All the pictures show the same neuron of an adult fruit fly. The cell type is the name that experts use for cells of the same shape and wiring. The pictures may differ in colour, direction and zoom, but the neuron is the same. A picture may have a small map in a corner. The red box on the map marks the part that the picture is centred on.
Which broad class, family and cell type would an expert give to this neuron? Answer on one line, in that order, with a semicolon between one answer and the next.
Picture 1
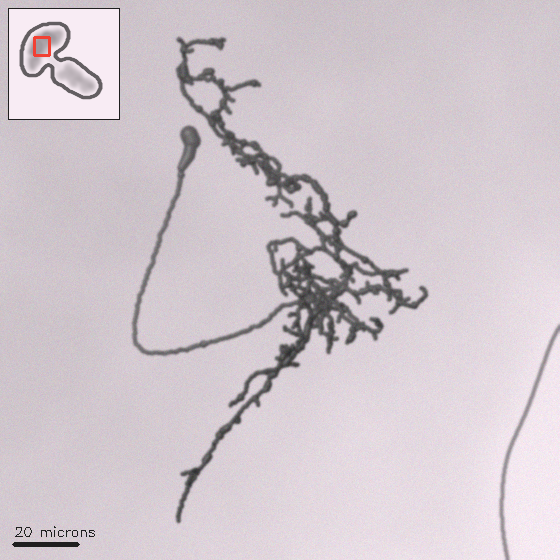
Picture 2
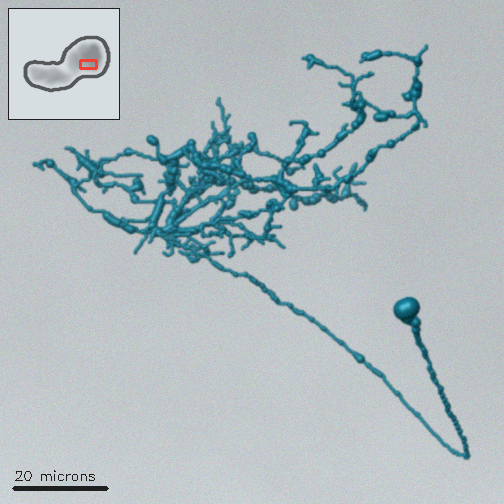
central-brain intrinsic neuron; hemilineage MD3; AMMC029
